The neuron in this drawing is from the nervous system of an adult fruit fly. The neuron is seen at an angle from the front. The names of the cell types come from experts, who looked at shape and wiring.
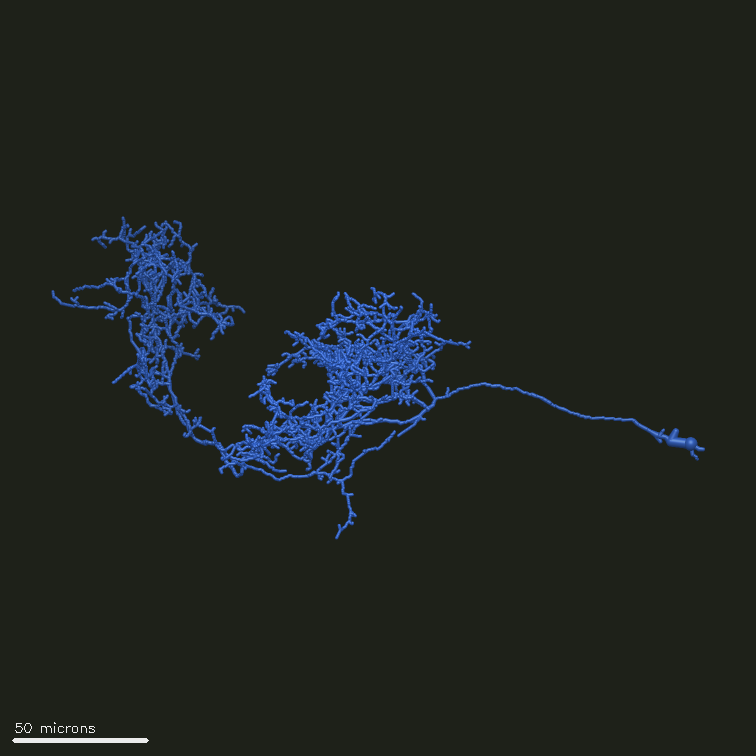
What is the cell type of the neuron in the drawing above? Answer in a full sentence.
The cell type is SMP181.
